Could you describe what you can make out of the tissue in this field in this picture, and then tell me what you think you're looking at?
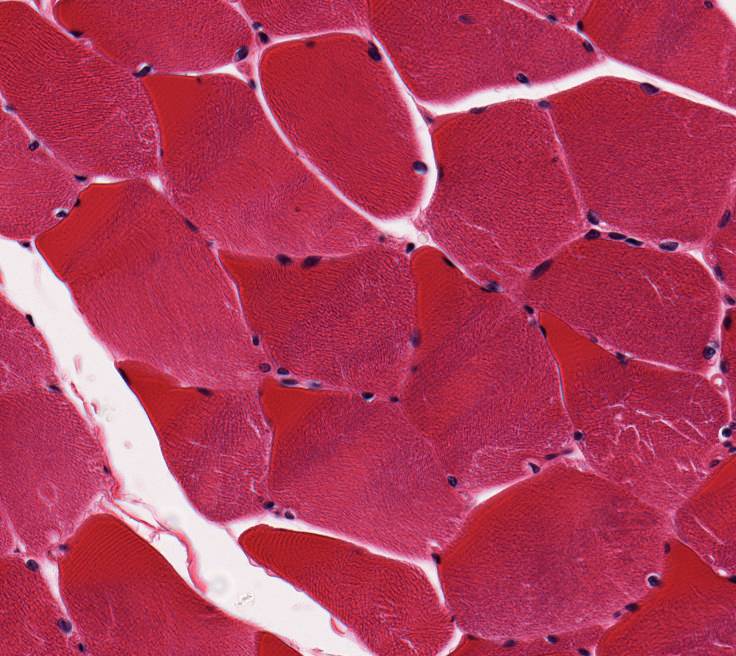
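Each fibre is filled with deep red cytoplasm, evenly and finely stippled. Its nuclei are small, dark and flattened, lying at the fibre edges. No fat cells appear anywhere in the field. This is skeletal muscle.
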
